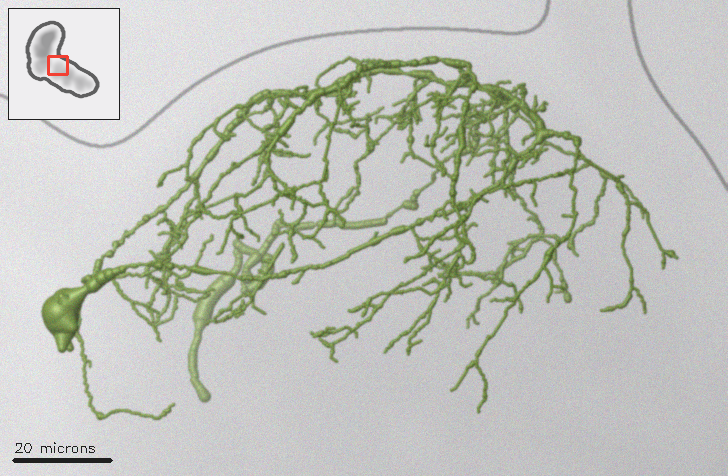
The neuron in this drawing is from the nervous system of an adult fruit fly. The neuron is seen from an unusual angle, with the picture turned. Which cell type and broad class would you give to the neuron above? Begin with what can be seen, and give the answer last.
By the scale bar it is about 130 microns wide in this view. More than a hundred branch ends can be seen. It is of cell type Sternal adductor MN. It is a motor neuron of the nerve cord.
